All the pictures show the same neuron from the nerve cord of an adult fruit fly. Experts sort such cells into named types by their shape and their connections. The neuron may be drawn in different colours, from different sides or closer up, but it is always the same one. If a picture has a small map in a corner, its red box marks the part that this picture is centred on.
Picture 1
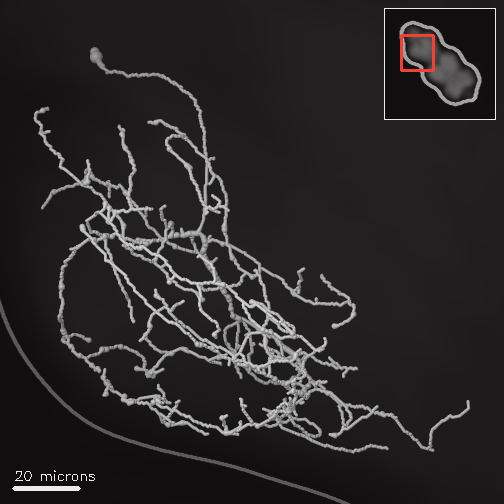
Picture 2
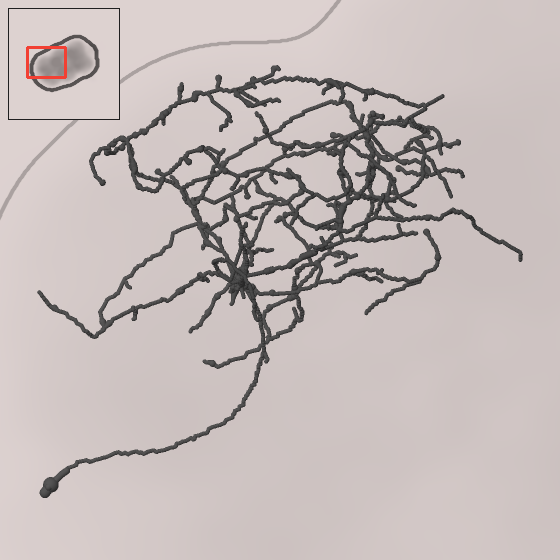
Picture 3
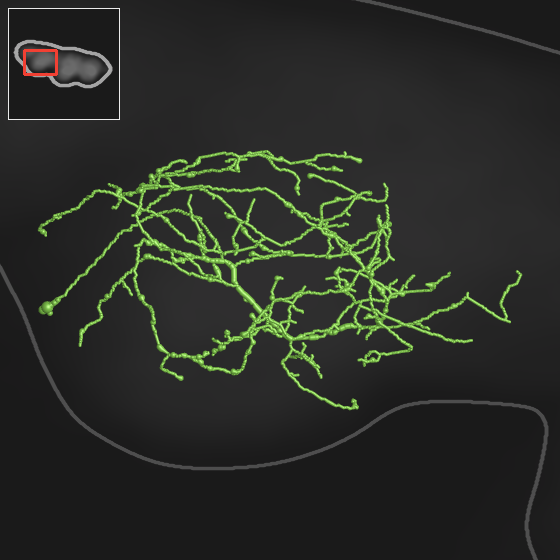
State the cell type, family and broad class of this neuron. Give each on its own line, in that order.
IN04B048
hemilineage 04B
nerve-cord intrinsic neuron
